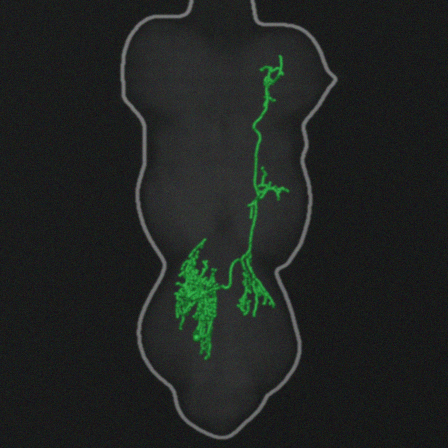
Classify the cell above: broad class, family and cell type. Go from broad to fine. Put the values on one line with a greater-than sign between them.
nerve-cord intrinsic neuron > hemilineage 06B > IN06B088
